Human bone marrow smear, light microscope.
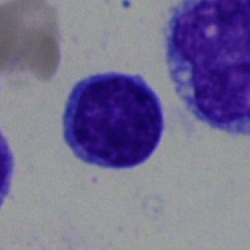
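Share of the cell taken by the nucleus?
Nearly all.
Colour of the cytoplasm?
Deep blue, in a thin rim.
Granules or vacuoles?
None seen.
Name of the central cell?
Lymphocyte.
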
